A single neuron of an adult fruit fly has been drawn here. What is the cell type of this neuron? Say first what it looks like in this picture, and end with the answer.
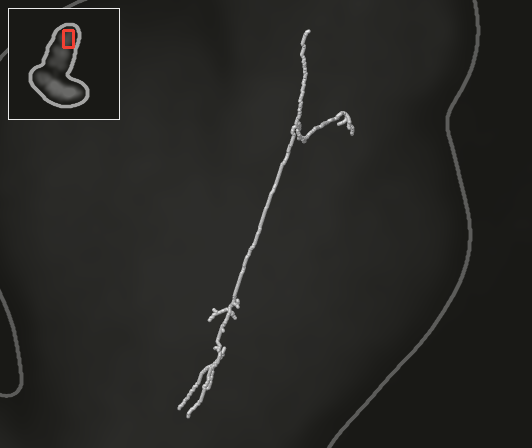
The drawing shows no cell body. In this view it is taller than it is wide. This is a sensory neuron entering the nerve cord. It is of cell type SNpp44.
